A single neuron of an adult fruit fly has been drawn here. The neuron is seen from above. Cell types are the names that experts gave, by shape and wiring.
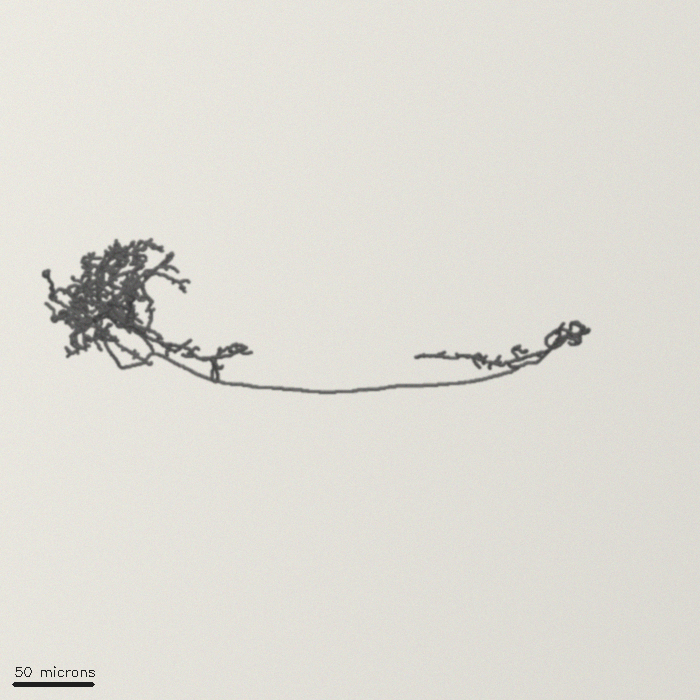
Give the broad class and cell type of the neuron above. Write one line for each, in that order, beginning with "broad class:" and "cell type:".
broad class: central-brain intrinsic neuron
cell type: AVLP219_c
